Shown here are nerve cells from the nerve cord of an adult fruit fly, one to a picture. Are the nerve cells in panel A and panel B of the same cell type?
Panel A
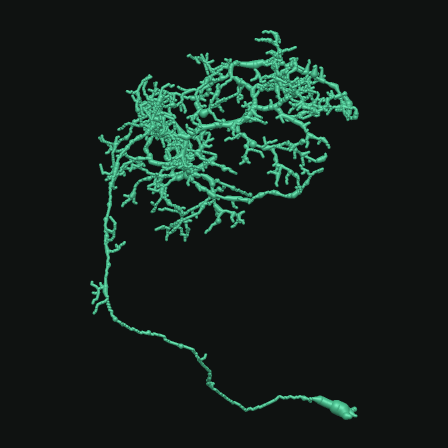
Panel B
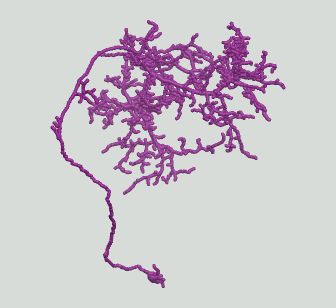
yes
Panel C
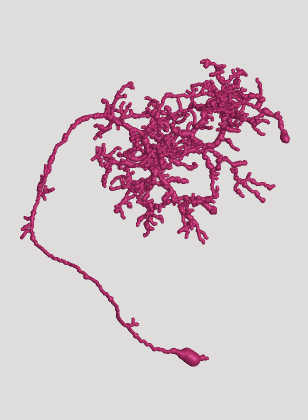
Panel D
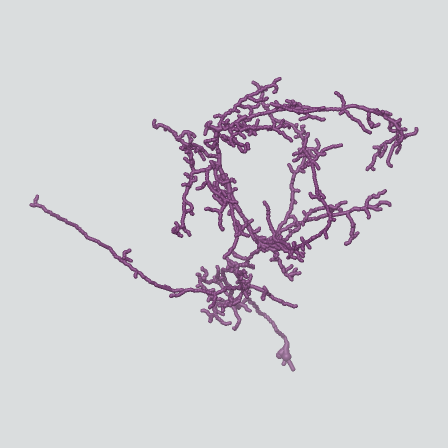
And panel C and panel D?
no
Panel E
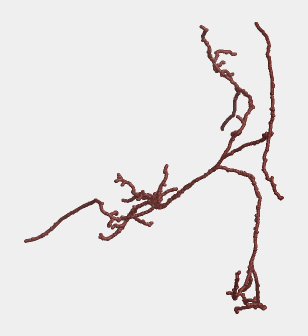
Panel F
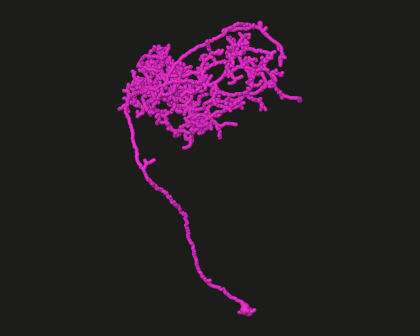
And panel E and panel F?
no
